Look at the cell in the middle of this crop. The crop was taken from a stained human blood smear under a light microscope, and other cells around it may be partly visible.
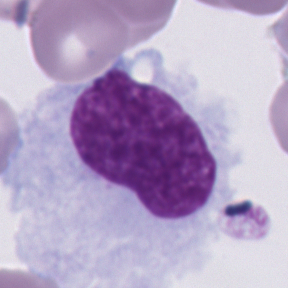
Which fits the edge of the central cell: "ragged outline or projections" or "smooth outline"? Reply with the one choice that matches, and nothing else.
Ragged outline or projections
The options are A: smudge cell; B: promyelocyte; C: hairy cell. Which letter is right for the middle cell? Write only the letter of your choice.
C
